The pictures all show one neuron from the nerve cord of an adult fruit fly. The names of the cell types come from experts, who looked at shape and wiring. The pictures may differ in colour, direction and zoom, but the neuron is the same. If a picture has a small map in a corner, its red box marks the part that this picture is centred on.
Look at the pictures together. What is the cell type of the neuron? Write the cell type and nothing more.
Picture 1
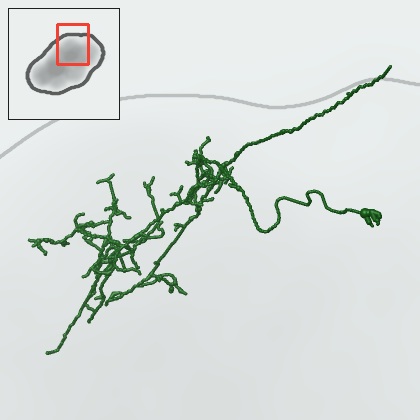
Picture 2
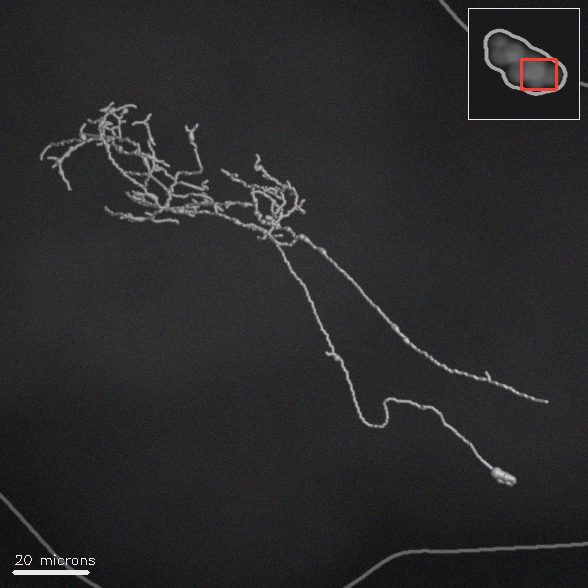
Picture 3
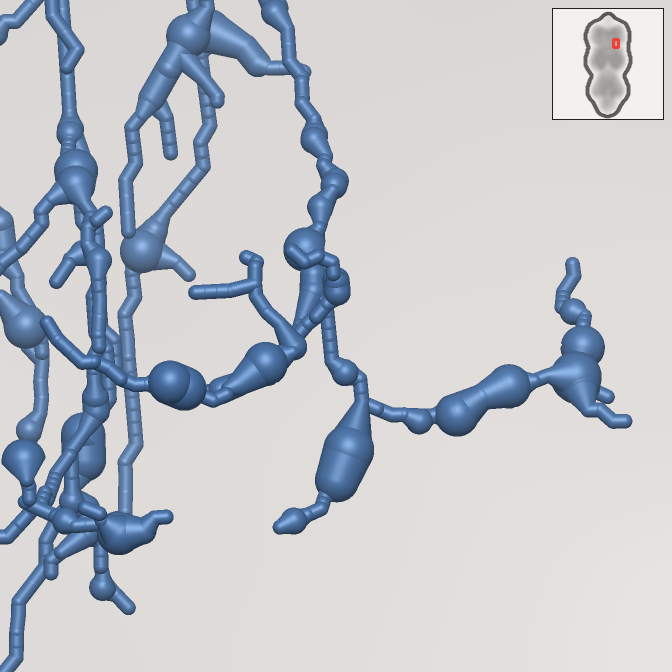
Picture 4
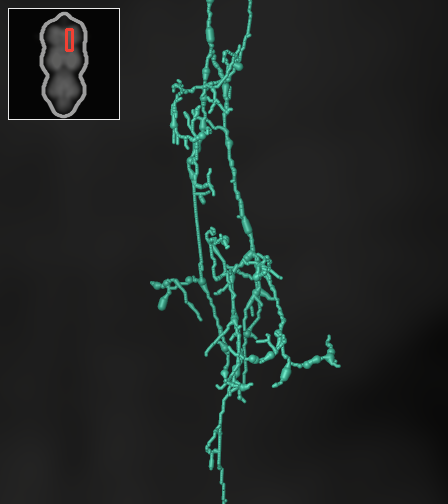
AN16B112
